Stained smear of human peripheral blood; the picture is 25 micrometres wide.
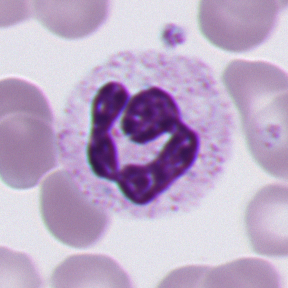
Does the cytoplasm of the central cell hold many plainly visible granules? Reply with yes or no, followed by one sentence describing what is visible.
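Yes. The cytoplasm holds fine pinkish-violet granules scattered evenly throughout.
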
